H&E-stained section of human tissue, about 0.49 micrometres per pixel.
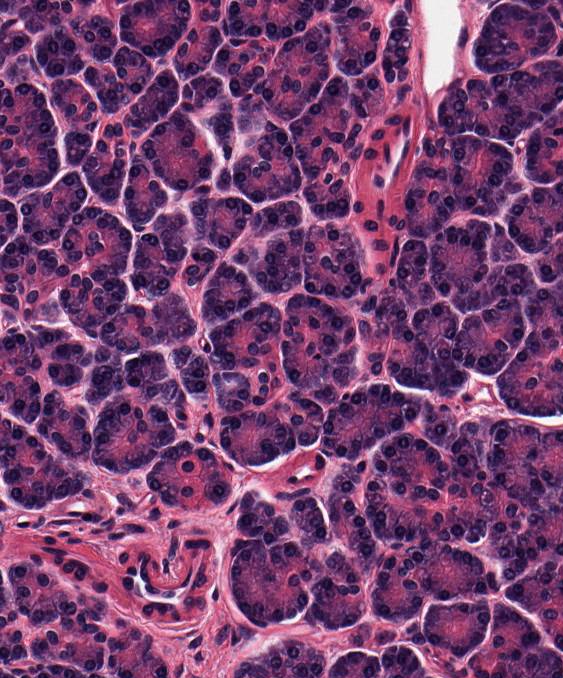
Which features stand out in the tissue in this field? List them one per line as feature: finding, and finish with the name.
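Architecture: closely packed rounded acini, thin clefts, delicate septa
Acinar cells: pyramidal; pink apical, purple basophilic basal cytoplasm
Nuclei: round, dark, basal, at the acinar periphery
Stroma: scant pink collagen, most in lower left around a small curved vessel
Name: pancreas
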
